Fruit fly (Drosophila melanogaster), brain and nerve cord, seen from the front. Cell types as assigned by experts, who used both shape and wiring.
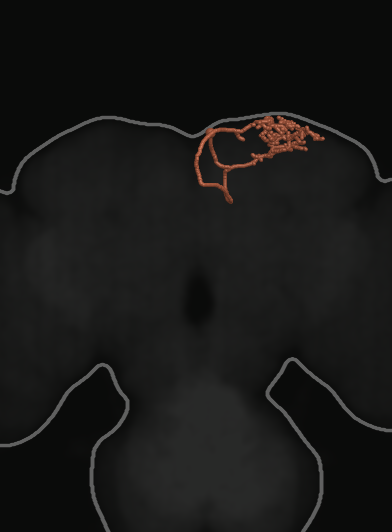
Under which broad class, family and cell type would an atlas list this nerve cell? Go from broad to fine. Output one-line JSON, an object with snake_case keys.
{"broad_class": "central-brain intrinsic neuron", "family": "hemilineage SMPpm1", "cell_type": "CB0943"}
